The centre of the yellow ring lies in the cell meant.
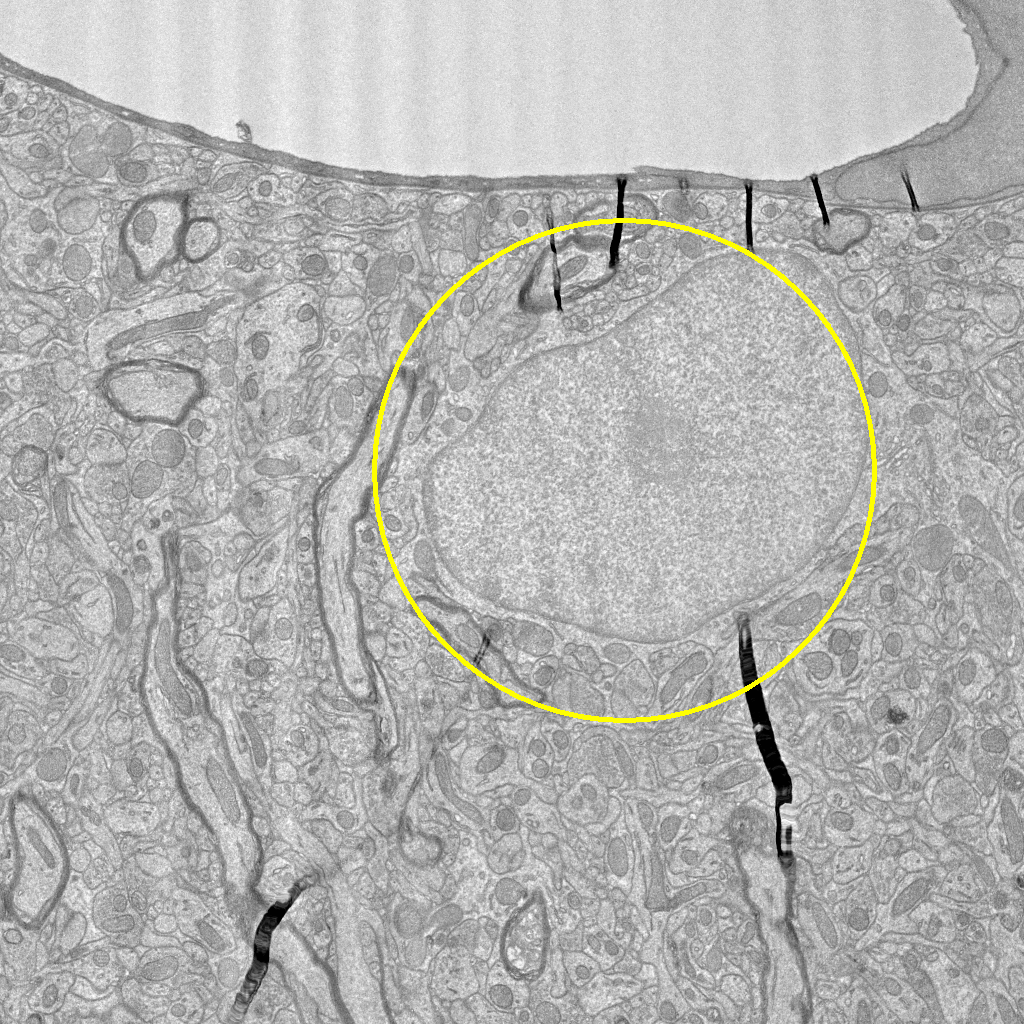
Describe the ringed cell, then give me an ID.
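The entire nucleus is visible, an oval broader than tall. Its envelope runs smoothly, without deep infoldings. Chromatin is pale, finely and evenly dispersed, without dark clumps at the envelope. The cytoplasm shows no stacks of rough endoplasmic reticulum. The ringed cell is an astrocyte.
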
